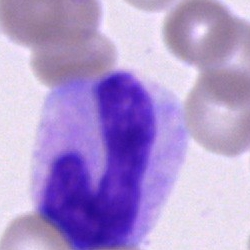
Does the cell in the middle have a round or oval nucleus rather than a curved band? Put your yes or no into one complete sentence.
No, what the nucleus forms is a horseshoe, C, U or S shape without separate lobes.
